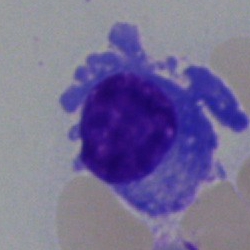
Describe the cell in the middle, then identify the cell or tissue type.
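Several blunt, finger-like blue projections extend from the upper cell edge. Outline irregular rather than smoothly round. A few small pale dots scattered in the cytoplasm. No distinct purple or pink granules. Plasma cell.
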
